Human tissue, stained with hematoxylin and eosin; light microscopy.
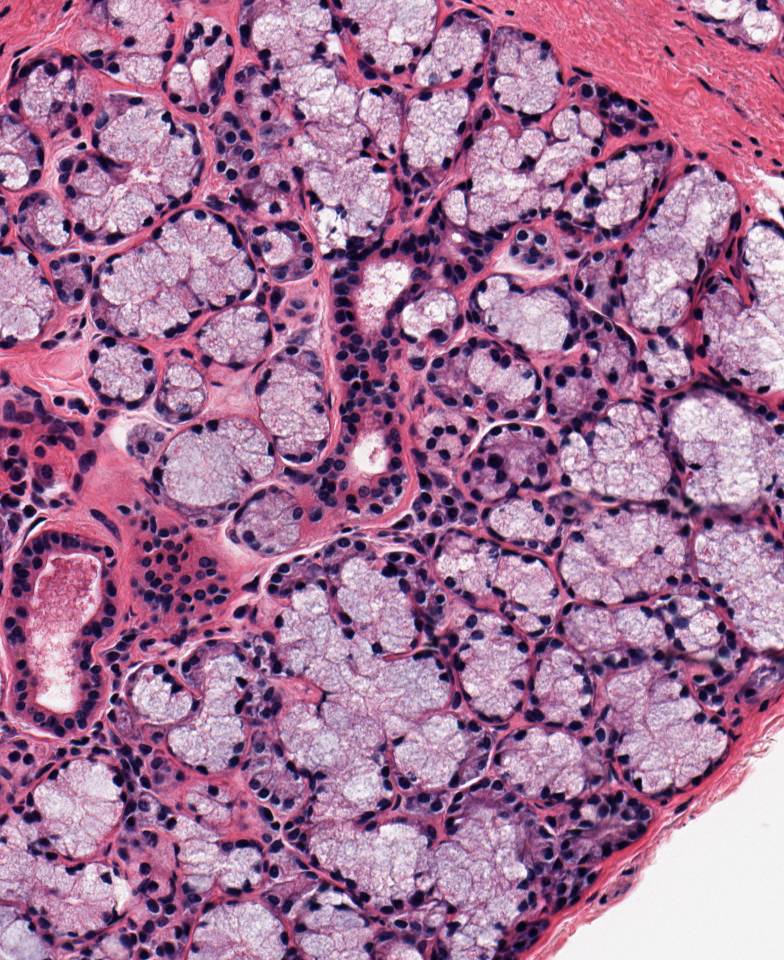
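Minor salivary gland. Closely packed rounded acini with pale, foamy cytoplasm fill most of the field. Acinar cells show pale grey-violet, bubbly cytoplasm typical of mucous cells; their dark nuclei are flattened against the outer edge of each acinus. Central lumens are small and inconspicuous.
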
